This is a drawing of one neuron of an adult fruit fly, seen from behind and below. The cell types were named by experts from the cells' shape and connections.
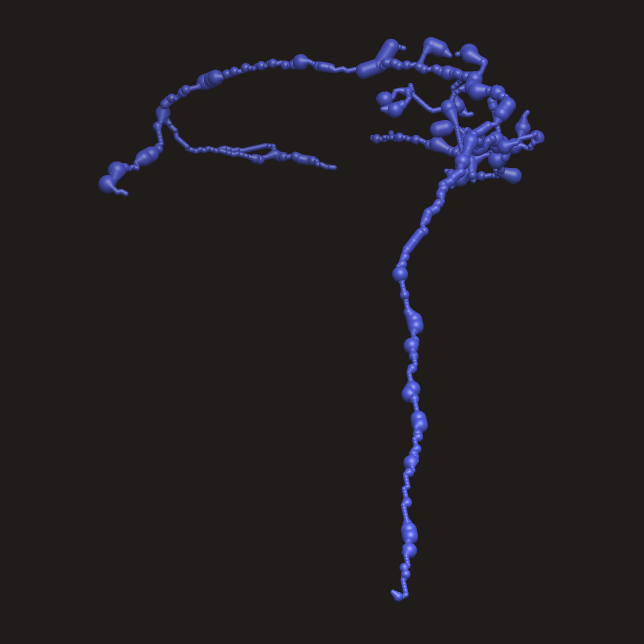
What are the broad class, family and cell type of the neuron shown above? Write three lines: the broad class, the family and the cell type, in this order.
sensory neuron entering the brain
class gustatory
LB2a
